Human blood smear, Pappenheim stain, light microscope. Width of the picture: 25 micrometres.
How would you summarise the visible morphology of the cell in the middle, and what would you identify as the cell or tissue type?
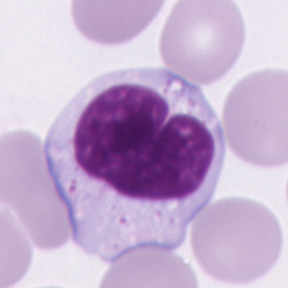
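Looking first at the nucleus, I see a deep notch cut into its upper right edge. It sits toward the top of the cell, so a wider band of cytoplasm lies beneath it. That cytoplasm is plentiful and pale grey-blue. The outline isn't a smooth circle; it has blunt angles and shallow bulges. So this is a large granular lymphocyte.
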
